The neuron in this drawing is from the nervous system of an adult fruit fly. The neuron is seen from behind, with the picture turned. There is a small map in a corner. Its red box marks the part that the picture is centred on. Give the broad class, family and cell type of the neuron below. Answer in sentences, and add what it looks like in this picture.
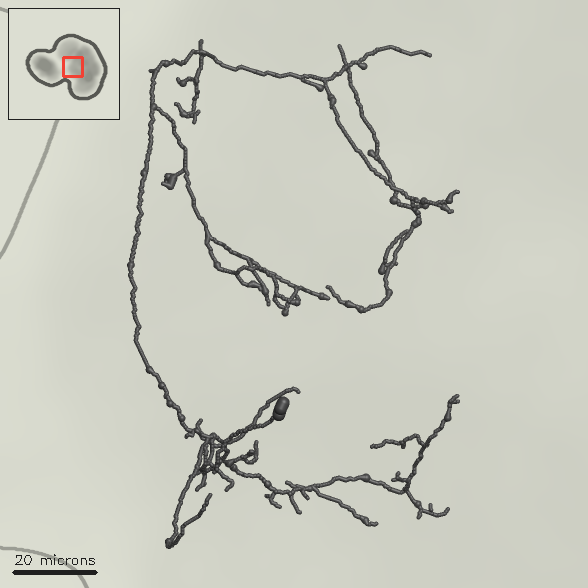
It is a central-brain intrinsic neuron. Its family is hemilineage LB19. Its cell type is GNG600. From top to bottom in the picture it spans about 130 microns. The picture shows dozens of branch ends.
